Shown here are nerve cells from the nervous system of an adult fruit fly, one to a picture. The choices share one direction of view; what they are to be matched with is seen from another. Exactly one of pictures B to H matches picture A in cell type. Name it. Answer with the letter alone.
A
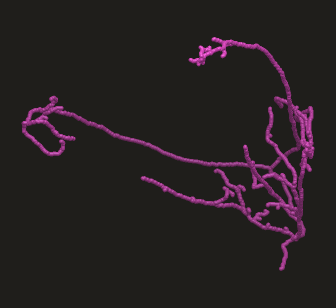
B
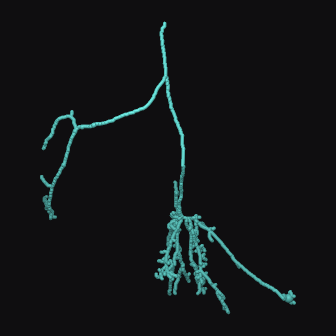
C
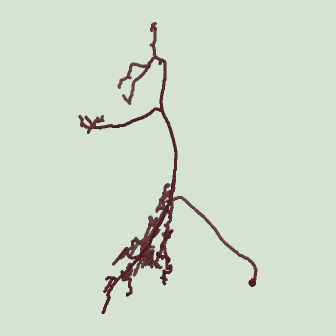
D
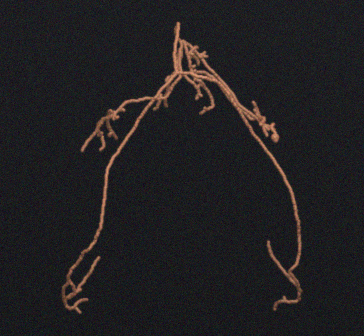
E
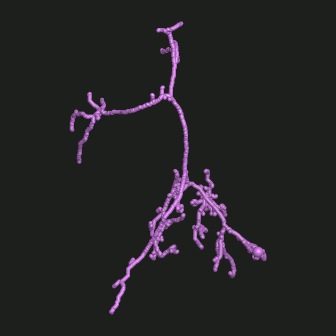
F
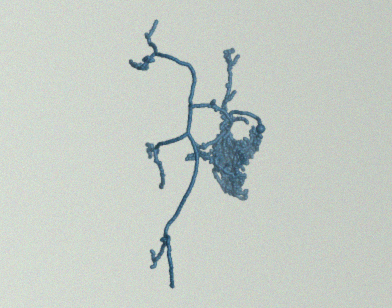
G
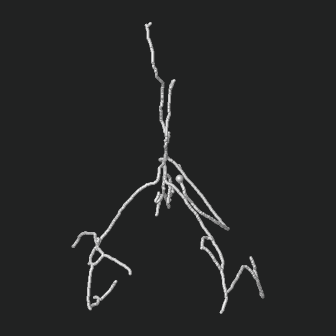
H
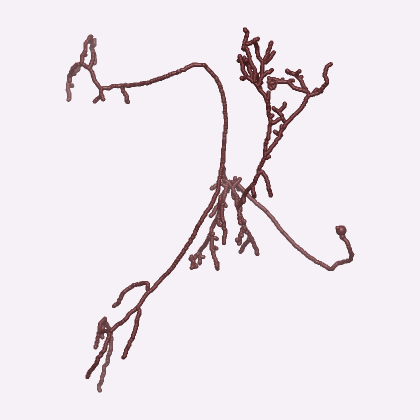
D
